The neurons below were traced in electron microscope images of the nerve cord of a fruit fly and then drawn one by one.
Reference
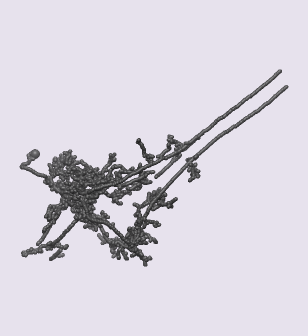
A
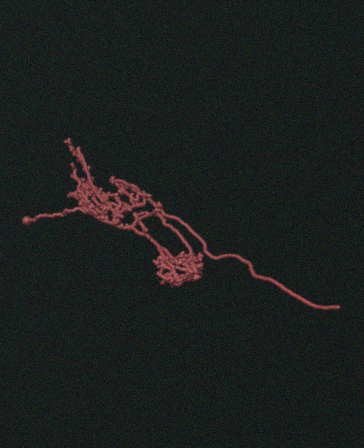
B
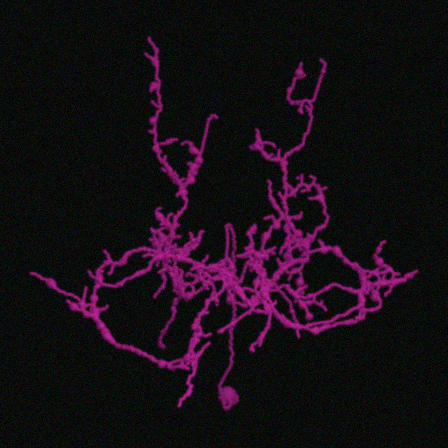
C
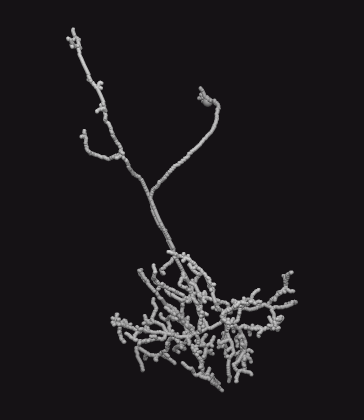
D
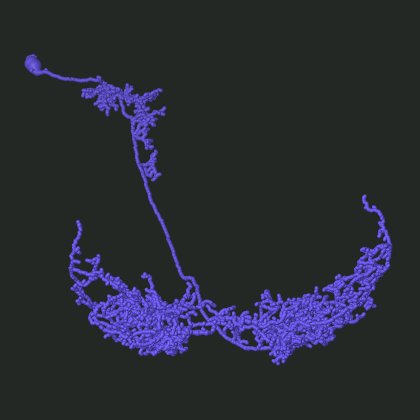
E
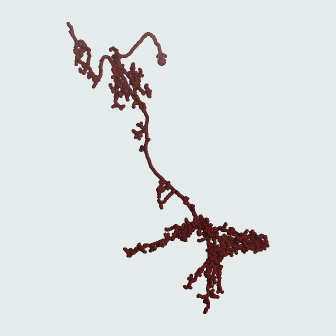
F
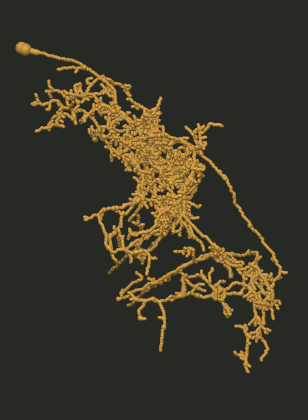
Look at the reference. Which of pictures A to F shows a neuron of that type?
F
